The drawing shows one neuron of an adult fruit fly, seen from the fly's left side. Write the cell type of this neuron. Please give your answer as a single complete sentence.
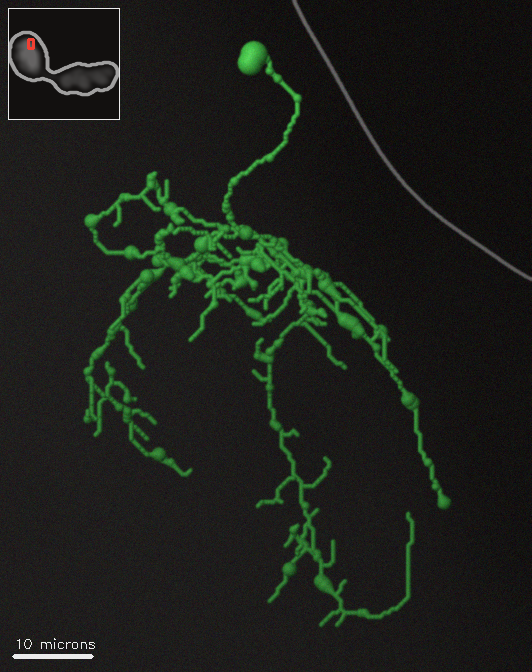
What this neuron is, by cell type, is LHPD3a2_b.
